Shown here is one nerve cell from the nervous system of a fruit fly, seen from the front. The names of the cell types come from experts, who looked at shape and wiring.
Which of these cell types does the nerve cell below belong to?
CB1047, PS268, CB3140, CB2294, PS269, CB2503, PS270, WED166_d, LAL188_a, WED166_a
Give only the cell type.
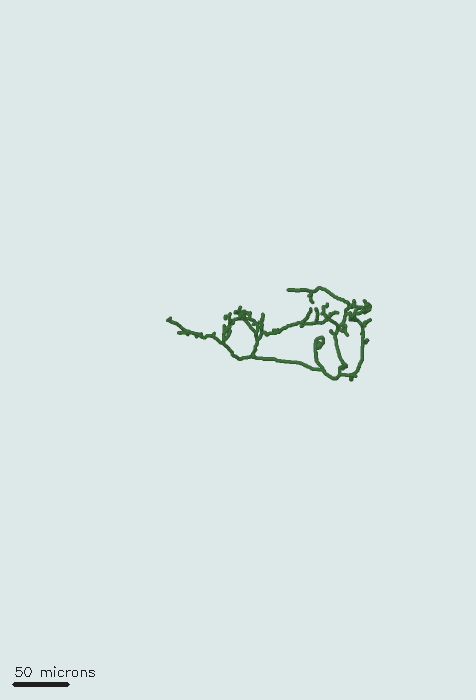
PS269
